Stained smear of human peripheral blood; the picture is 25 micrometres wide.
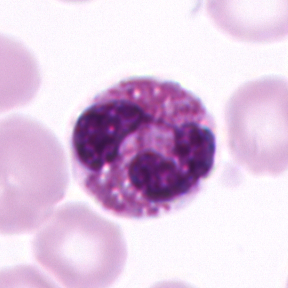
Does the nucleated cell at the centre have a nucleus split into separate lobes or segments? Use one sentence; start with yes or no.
Yes, within this cell the nucleus is divided into lobes.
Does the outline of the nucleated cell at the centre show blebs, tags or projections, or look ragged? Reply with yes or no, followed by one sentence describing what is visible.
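No. The cell outline is round and smooth.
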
